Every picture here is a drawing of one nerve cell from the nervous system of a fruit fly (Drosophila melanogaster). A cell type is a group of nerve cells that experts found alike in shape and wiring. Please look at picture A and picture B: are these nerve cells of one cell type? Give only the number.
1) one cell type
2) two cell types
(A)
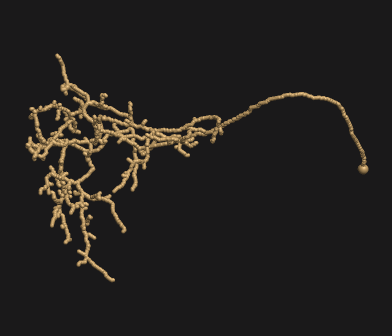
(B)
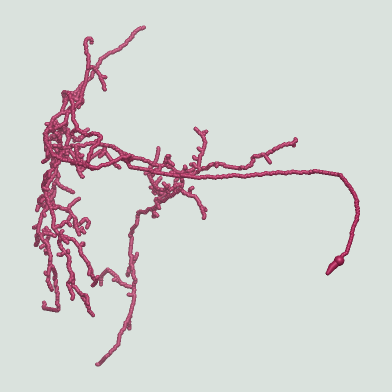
1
